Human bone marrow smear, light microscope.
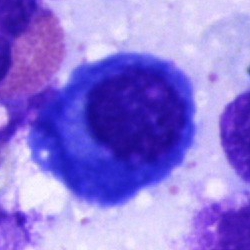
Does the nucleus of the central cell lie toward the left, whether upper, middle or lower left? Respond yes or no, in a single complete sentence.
No, the cell holds its nucleus toward the right.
